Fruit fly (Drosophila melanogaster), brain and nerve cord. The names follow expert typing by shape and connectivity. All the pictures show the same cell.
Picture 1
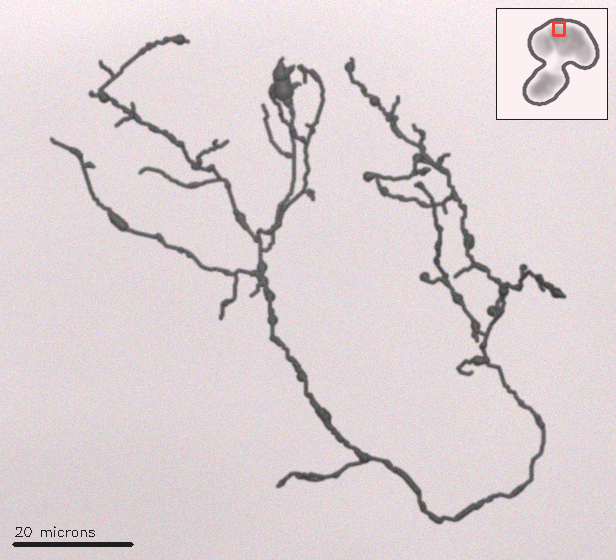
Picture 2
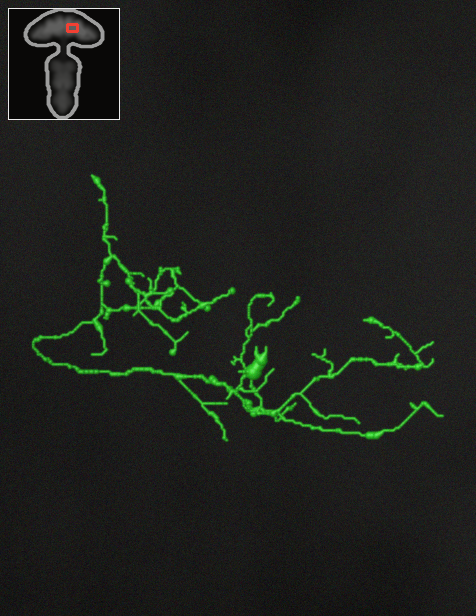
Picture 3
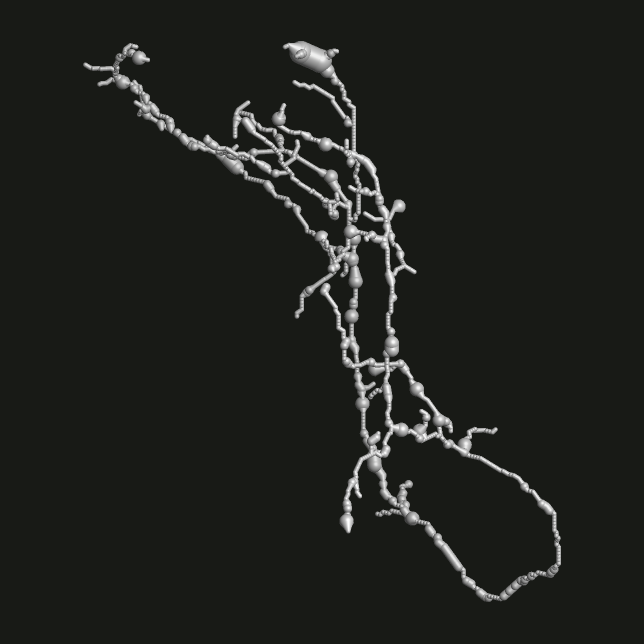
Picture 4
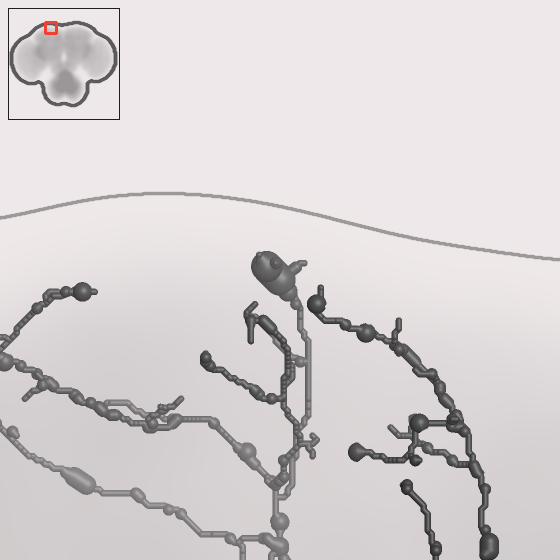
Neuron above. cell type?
CB4023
